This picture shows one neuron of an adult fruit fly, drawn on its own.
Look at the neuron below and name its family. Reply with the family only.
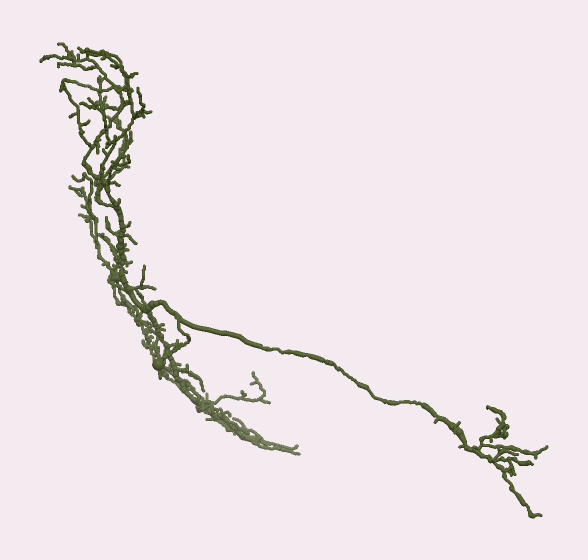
VST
